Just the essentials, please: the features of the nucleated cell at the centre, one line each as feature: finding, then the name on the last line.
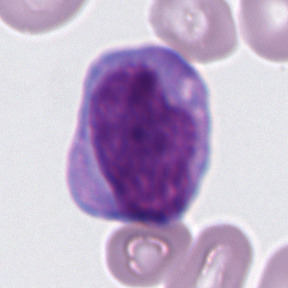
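Cell outline: irregular, somewhat angular, not round
Nuclear outline: irregular, notched at the upper end
Nucleus: fills most of the cell
Cytoplasm: widest rim on the left; no distinct granules
Name: atypical promyelocyte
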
